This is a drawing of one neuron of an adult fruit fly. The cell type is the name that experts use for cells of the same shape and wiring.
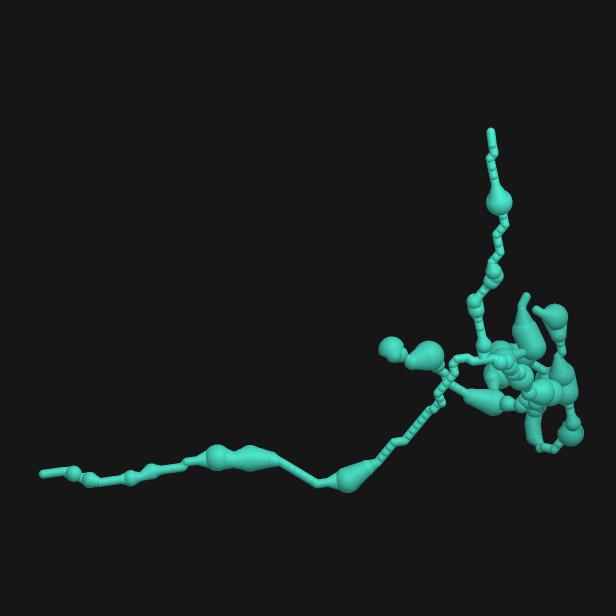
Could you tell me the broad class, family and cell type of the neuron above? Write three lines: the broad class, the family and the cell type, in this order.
sensory neuron entering the nerve cord
class mechanosensory tactile
SNta27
